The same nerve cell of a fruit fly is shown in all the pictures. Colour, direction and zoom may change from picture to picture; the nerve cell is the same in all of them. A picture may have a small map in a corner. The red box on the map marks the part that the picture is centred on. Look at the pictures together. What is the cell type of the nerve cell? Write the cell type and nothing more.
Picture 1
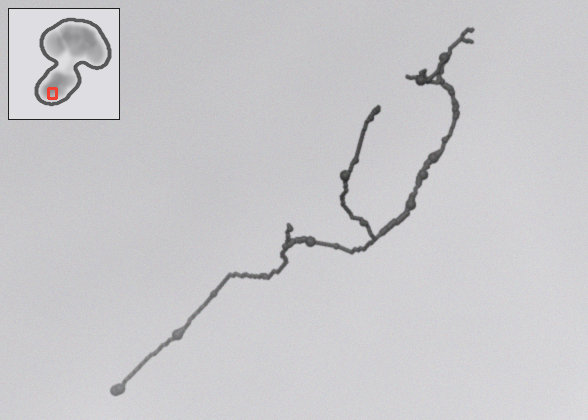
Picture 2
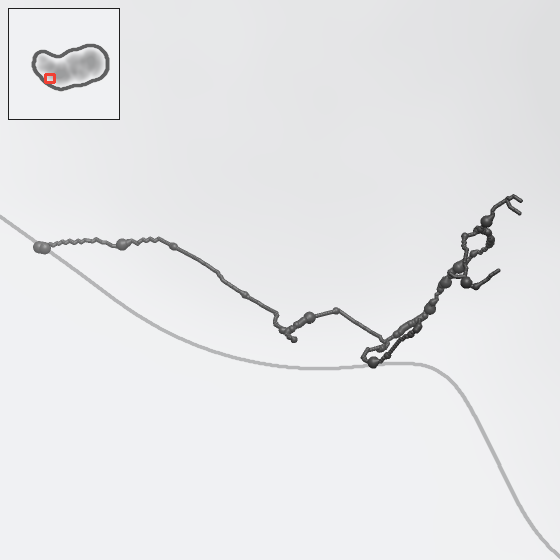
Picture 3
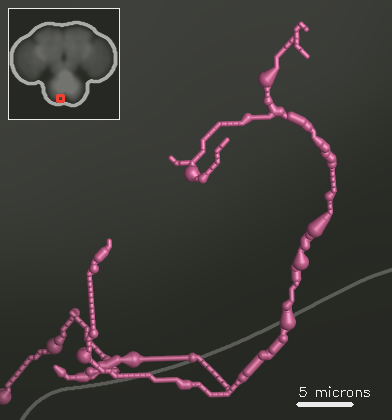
SNta29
